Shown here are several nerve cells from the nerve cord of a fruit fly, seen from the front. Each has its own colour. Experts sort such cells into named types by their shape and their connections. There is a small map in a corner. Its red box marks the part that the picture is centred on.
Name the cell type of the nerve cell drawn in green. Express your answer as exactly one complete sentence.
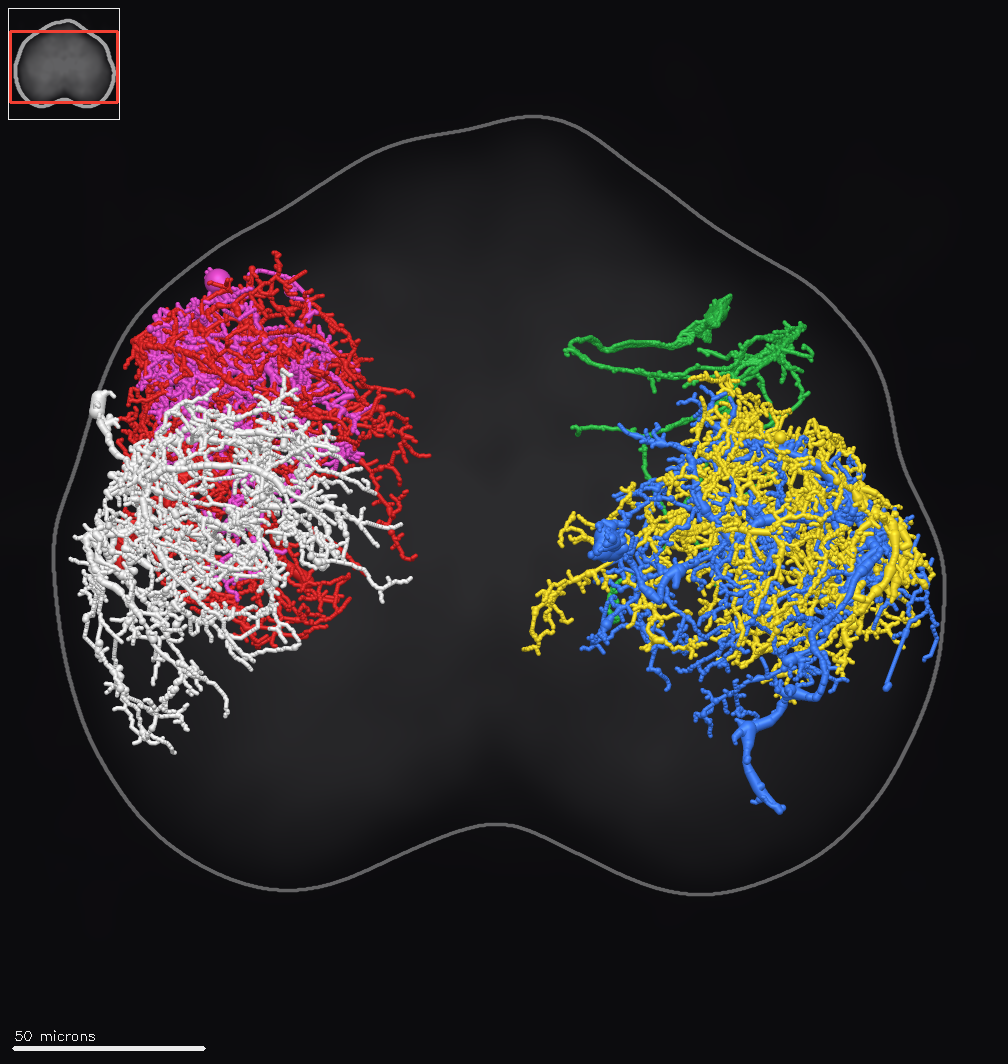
By its cell type, the nerve cell is Sternal posterior rotator MN.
